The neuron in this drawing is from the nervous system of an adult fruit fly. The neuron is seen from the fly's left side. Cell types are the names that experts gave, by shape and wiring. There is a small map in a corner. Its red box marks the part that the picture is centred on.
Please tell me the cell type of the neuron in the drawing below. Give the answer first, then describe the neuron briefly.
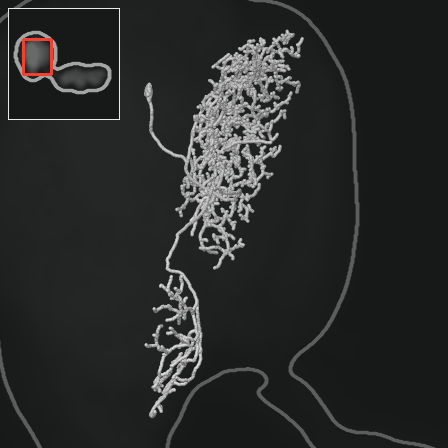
It is of cell type MeVPLp2. This is an optic-lobe intrinsic neuron. Dozens of branch ends can be seen. As drawn here it is taller than it is wide.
